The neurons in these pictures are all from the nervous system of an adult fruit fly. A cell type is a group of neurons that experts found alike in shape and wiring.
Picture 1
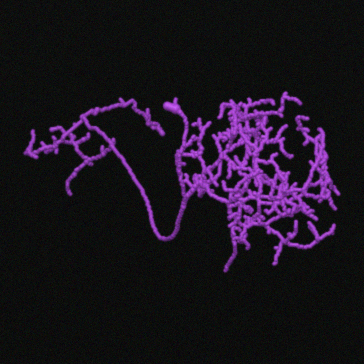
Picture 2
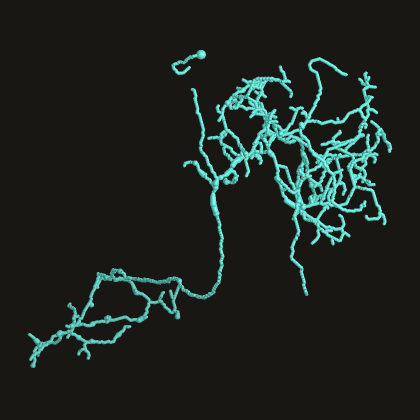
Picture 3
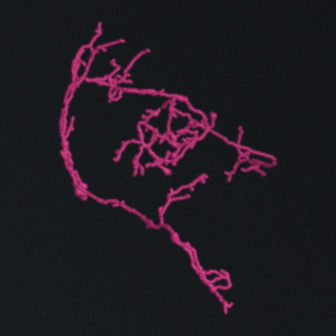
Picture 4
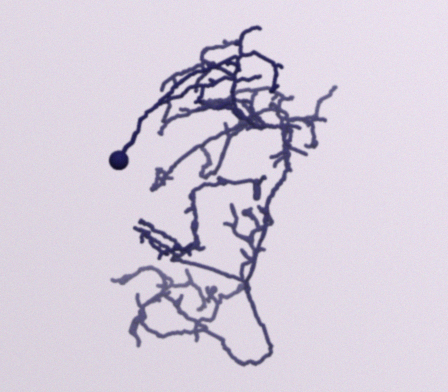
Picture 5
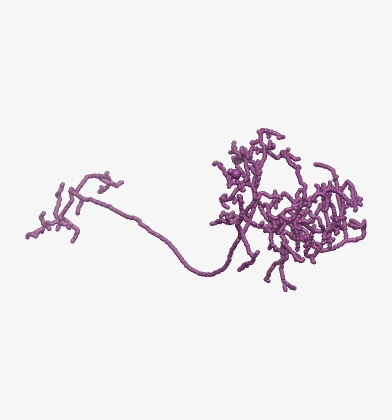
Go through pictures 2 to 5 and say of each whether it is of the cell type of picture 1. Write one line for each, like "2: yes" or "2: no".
2: yes
3: no
4: no
5: yes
